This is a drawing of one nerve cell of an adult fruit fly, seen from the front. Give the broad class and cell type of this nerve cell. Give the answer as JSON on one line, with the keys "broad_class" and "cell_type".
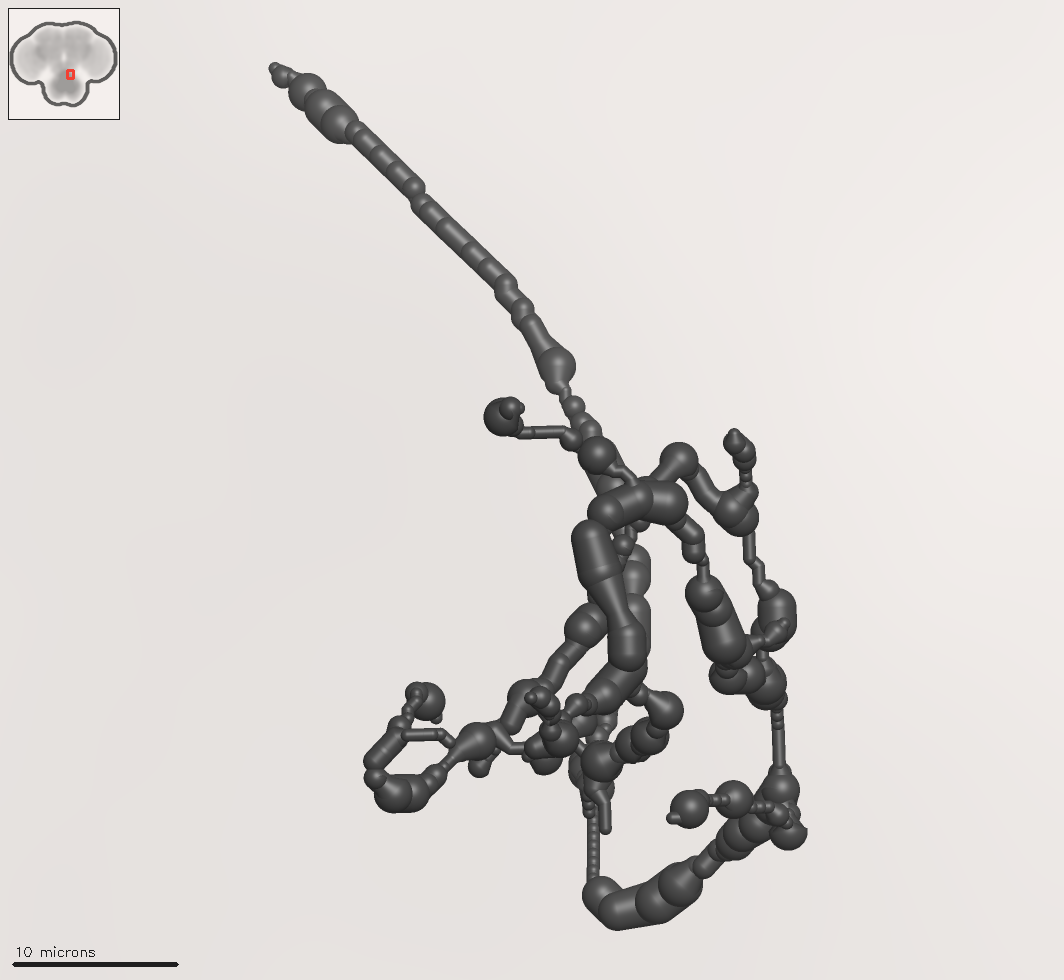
{"broad_class": "sensory neuron entering the nerve cord", "cell_type": "SNxx02"}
